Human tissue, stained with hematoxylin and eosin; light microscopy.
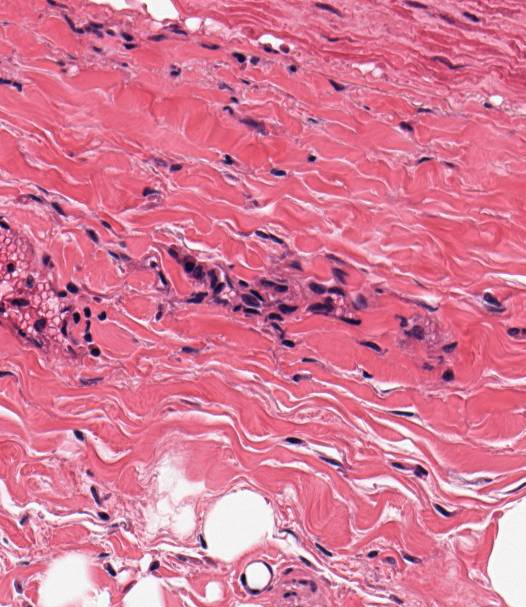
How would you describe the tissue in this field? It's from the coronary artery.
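Dense, wavy, pink collagen bundles occupy most of the field. Spindle-shaped dark nuclei scattered singly between bundles. Thin white clefts separate many of the bundles. No epithelium anywhere in field.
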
